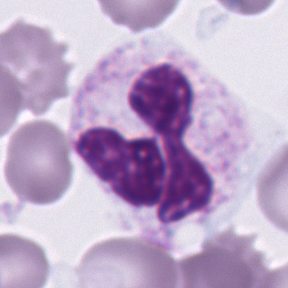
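Segmented neutrophil, central cell, stained peripheral blood smear. Outline roughly round and smooth. Nucleus divided into three lobes; no nucleoli visible. Fine small lilac-pink granules scattered through the cytoplasm.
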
